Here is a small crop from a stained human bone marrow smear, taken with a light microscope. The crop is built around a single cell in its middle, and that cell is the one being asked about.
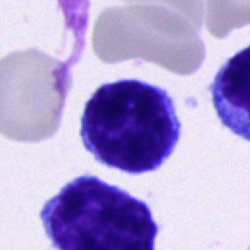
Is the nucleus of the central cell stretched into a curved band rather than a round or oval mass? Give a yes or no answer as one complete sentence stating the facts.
No, the nucleus is not a curved band but one compact round or oval mass.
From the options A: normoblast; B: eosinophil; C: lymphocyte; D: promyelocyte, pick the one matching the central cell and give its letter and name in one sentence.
The cell positioned centrally is a lymphocyte, as given in option C, which is correct.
